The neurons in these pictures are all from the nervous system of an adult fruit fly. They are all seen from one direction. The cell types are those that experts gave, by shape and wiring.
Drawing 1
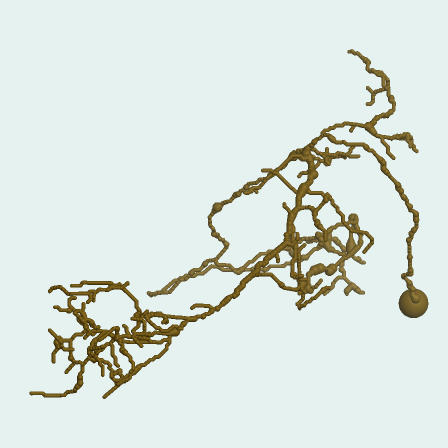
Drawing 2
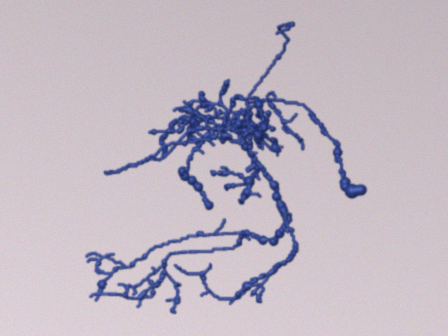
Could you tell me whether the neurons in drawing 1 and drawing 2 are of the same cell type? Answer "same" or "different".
same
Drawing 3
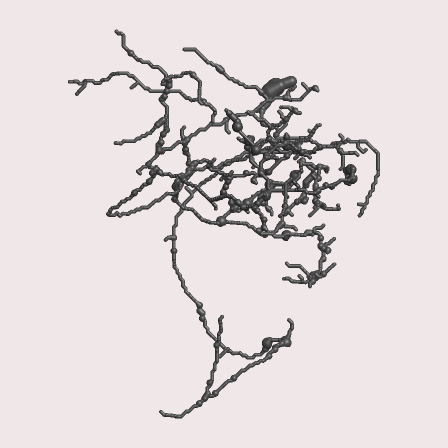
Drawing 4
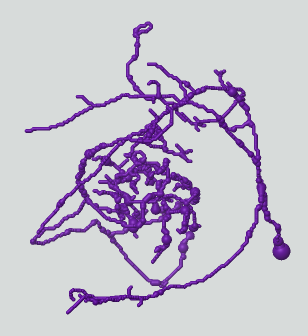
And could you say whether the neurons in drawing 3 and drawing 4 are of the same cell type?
different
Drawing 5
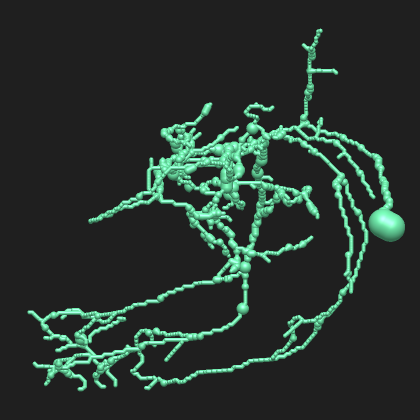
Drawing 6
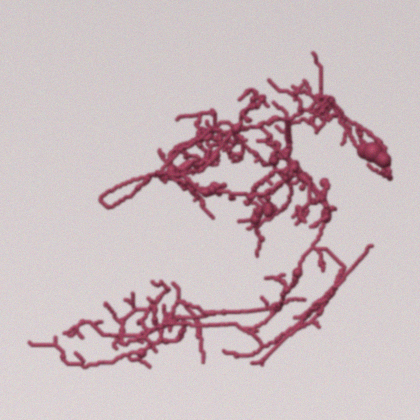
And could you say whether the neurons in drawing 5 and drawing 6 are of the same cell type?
same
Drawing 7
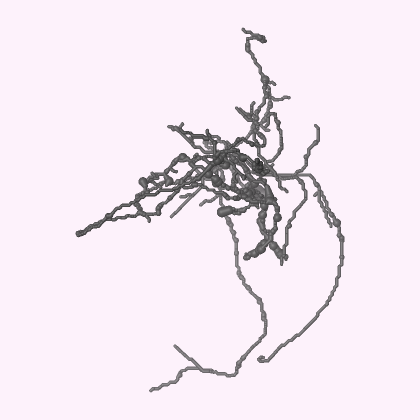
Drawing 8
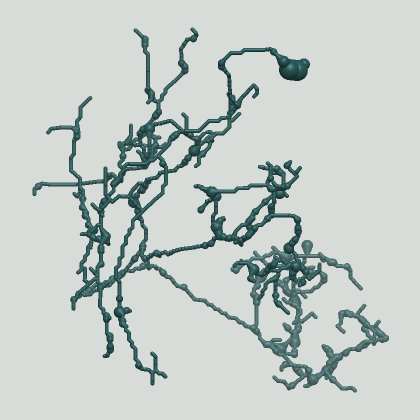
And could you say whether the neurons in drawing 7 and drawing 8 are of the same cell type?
different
